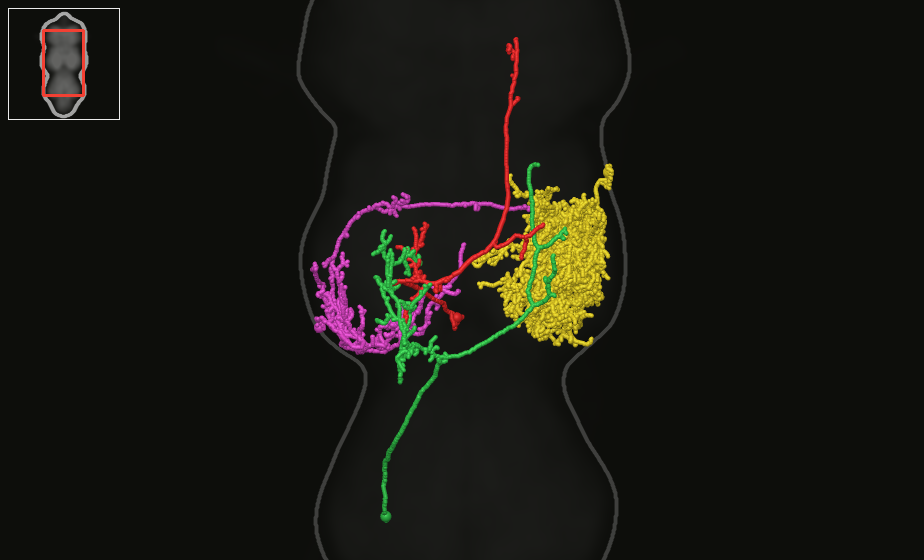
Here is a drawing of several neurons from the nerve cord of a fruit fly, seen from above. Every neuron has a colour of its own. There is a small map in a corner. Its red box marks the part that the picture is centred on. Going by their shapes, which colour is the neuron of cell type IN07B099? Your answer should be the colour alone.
green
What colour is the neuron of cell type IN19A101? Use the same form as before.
magenta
